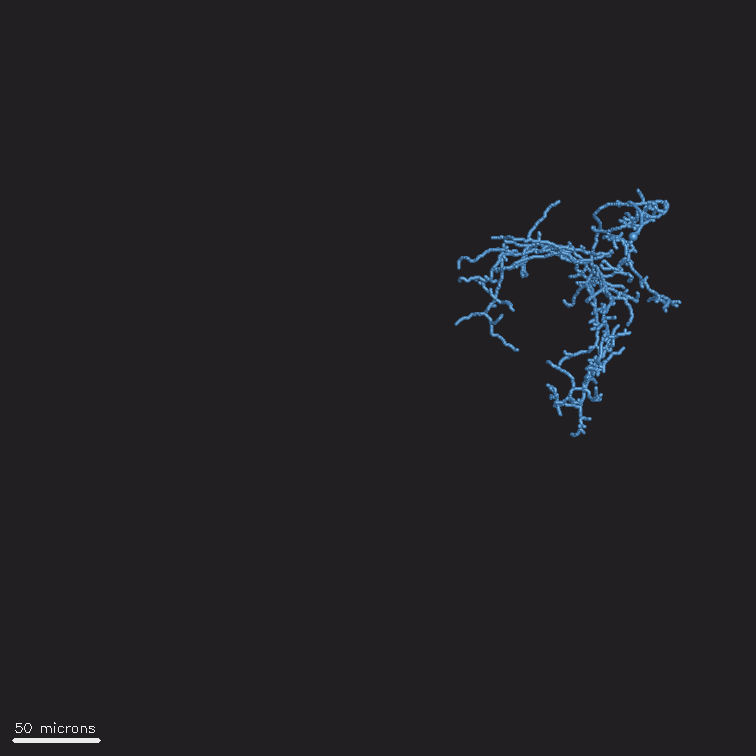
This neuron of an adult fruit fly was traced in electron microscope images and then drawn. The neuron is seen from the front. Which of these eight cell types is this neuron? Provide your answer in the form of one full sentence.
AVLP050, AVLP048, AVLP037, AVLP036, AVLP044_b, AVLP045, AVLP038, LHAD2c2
As for cell type, this neuron is AVLP038.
